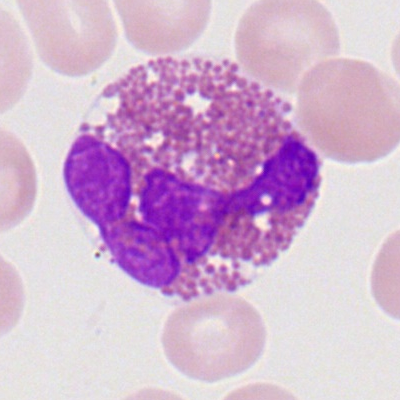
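Eosinophil with a smooth, roughly round outline. Its nucleus, divided into several lobes joined in a chain, lies across the lower half of the cell. No nucleoli can be seen in the nucleus.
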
